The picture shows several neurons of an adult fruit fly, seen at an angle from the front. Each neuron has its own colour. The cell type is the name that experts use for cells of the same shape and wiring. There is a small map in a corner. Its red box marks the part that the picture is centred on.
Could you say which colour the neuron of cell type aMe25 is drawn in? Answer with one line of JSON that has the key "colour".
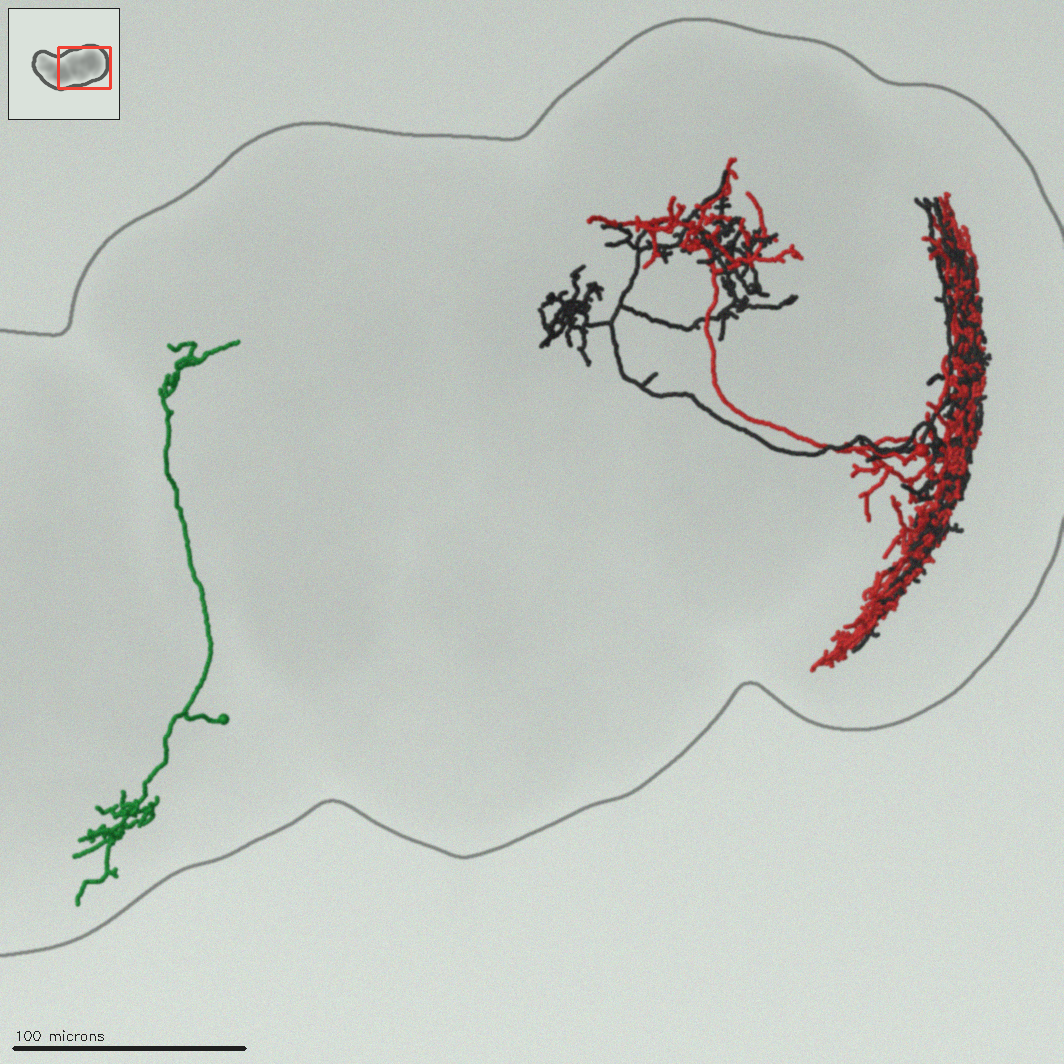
{"colour": "black"}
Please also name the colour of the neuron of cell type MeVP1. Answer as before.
{"colour": "green"}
